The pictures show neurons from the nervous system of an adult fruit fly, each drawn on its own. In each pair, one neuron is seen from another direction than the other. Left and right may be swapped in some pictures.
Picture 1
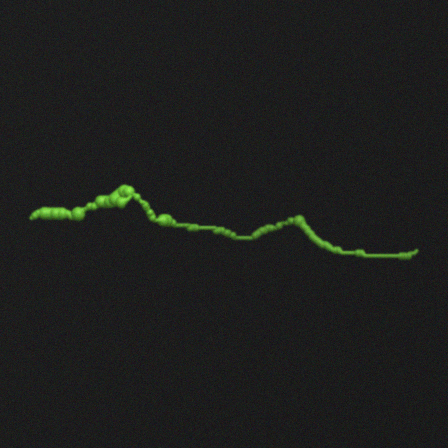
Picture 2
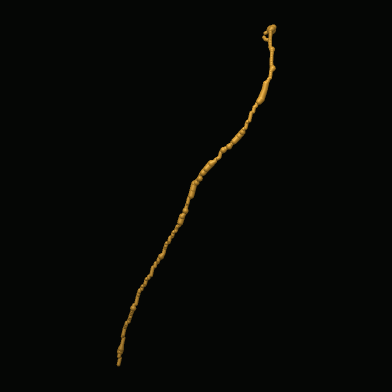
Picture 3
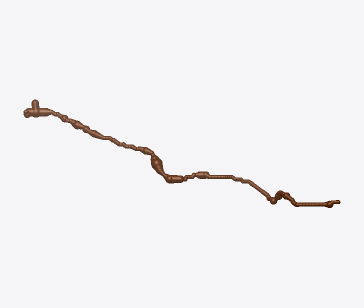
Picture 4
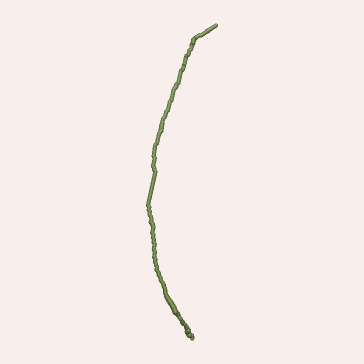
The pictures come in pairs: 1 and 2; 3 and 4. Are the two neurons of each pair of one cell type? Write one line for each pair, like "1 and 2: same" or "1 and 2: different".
1 and 2: different
3 and 4: different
